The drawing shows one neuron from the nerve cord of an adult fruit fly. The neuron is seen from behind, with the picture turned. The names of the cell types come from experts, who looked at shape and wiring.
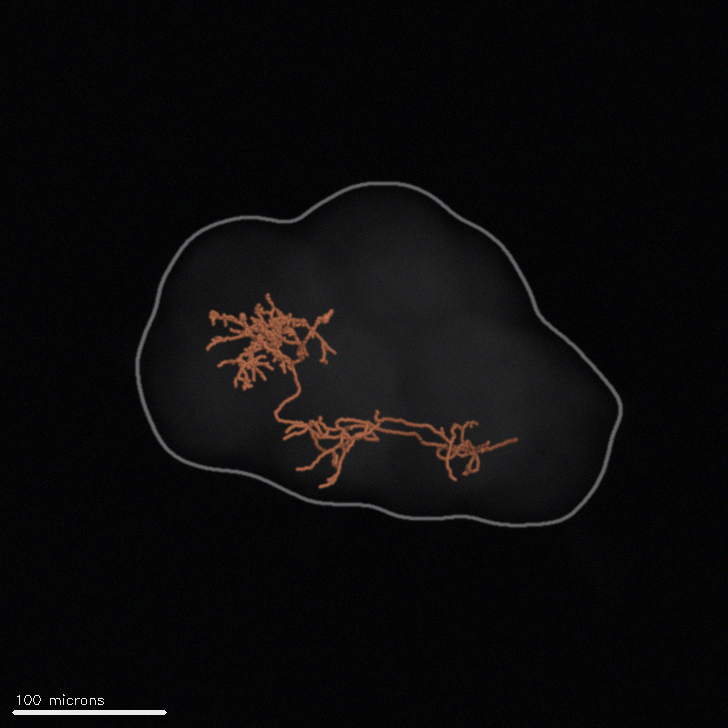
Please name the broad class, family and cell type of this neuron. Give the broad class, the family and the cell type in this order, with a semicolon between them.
ascending neuron; hemilineage 06B; AN06B088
